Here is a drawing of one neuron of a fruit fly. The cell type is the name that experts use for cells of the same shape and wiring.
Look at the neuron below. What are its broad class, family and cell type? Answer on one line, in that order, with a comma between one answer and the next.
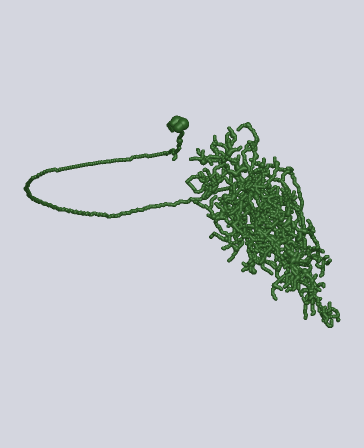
optic-lobe intrinsic neuron, Li, Li20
